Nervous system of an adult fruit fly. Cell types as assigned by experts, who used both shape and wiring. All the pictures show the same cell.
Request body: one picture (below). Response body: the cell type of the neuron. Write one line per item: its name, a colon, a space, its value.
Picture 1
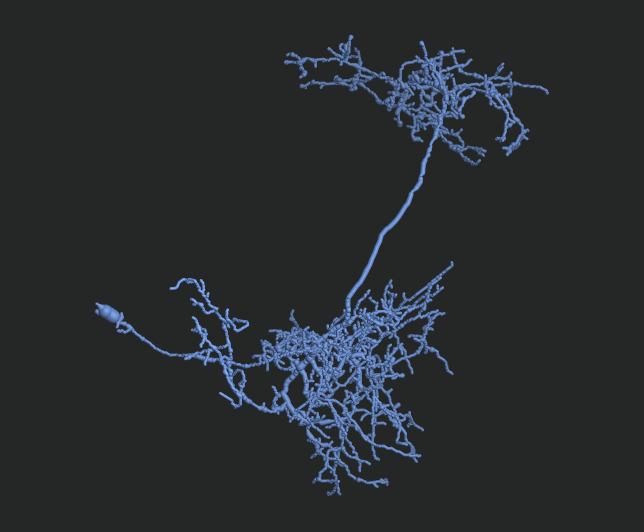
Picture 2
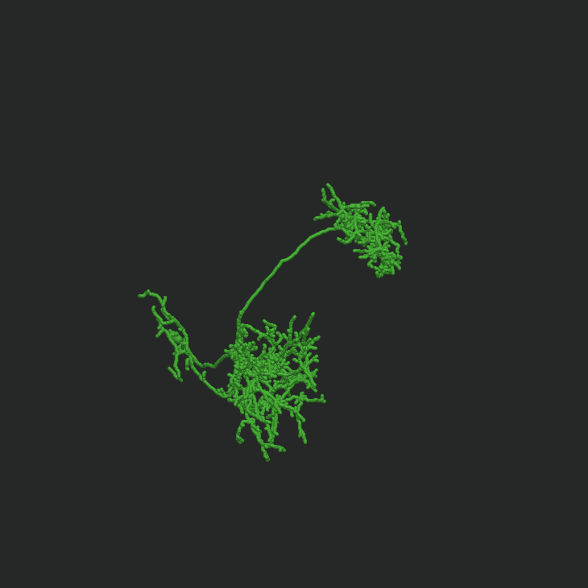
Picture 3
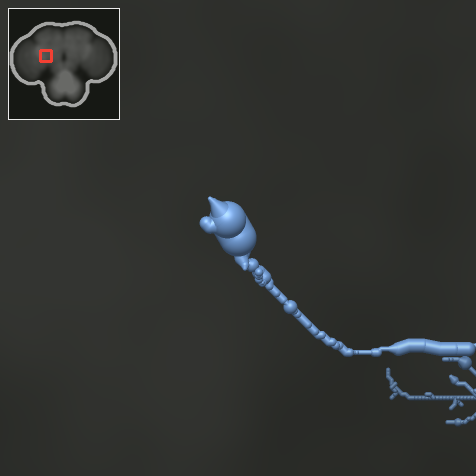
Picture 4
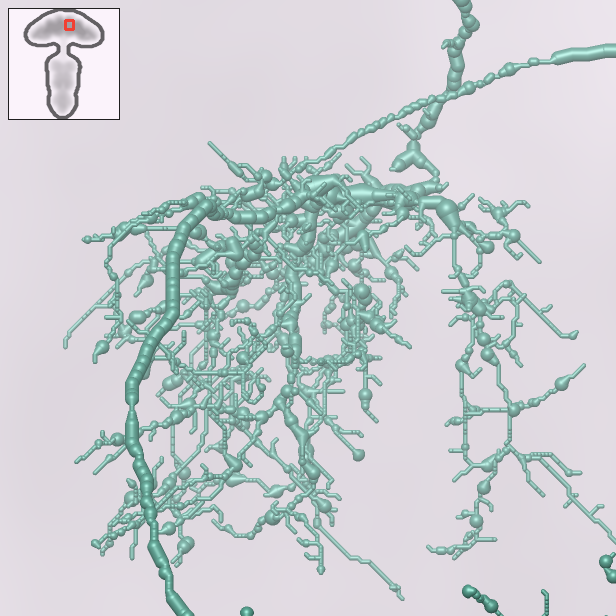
cell type: VES013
